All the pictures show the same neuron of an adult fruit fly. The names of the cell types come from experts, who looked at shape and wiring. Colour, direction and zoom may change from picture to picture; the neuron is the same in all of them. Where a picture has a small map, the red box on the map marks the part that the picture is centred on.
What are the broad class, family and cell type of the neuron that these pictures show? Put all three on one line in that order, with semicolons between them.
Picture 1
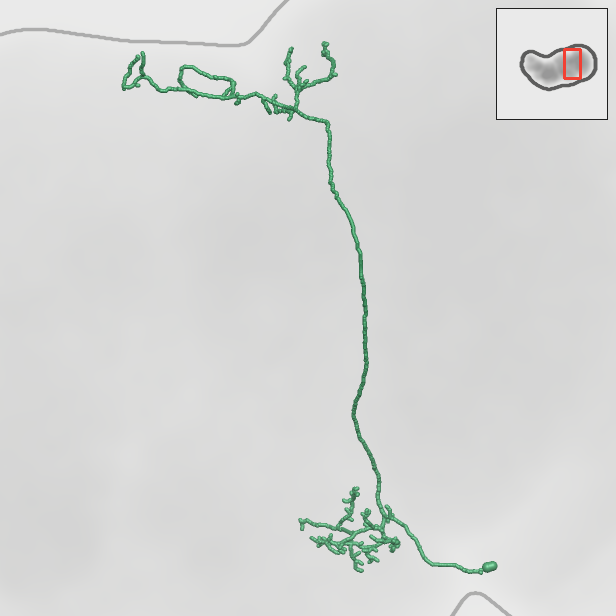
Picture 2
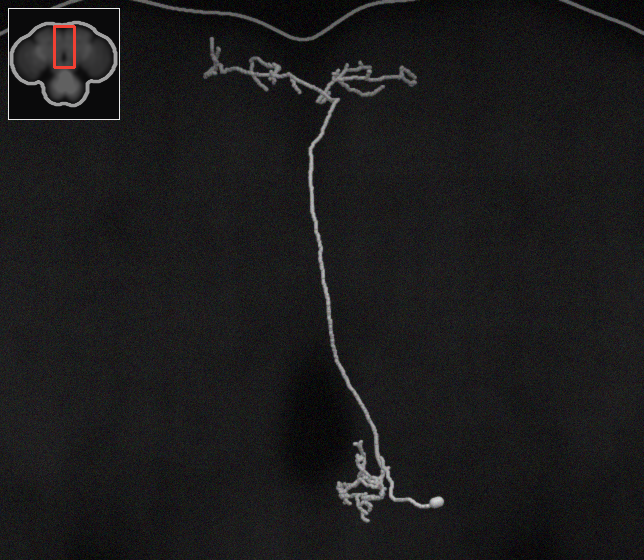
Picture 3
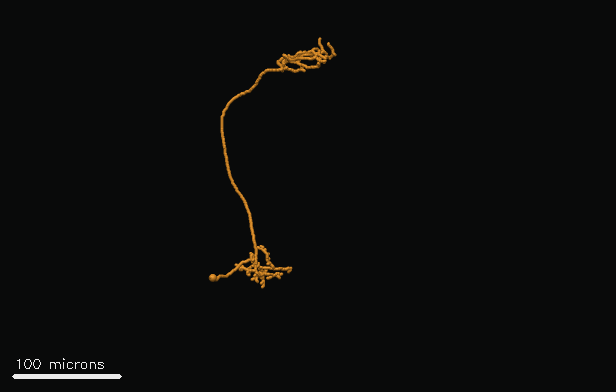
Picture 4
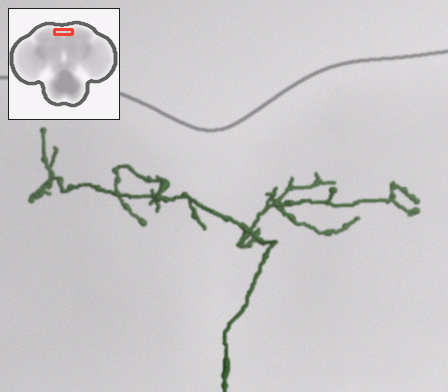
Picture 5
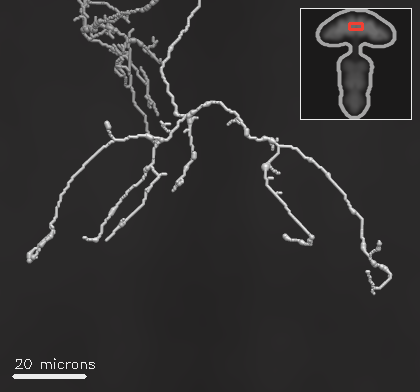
central-brain intrinsic neuron; hemilineage FLAa2; CB4077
